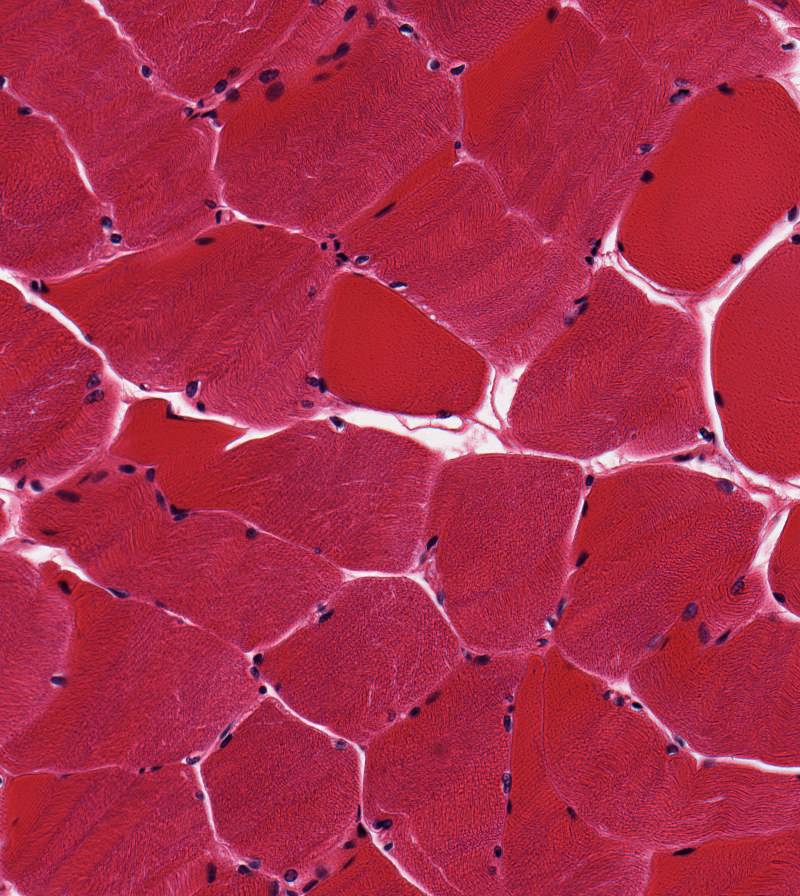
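Skeletal muscle, H&E. The small, dark, oval nuclei sit at the fibre edges, I notice, not centrally. Most fibres show a fine streaky or speckled texture in their pink cytoplasm. Only thin pale connective tissue strands divide neighbours; no fat cells appear between fibres.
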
